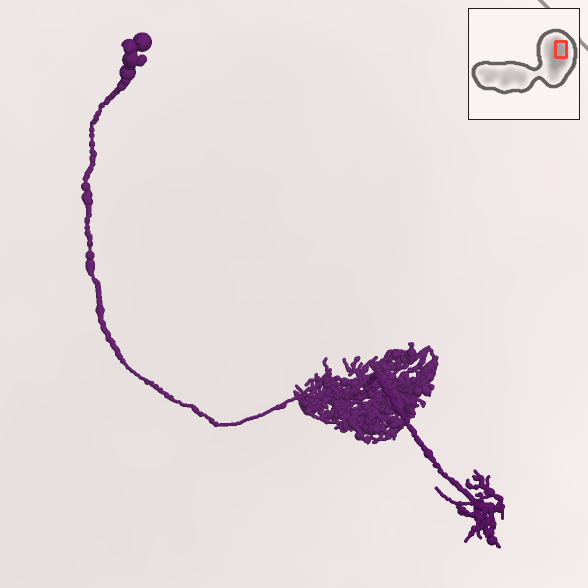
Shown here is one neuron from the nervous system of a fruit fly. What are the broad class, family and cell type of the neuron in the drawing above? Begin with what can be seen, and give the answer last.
The cell body is at the upper left of the picture. Dozens of branch ends can be seen. Its broad class is central-brain intrinsic neuron. The name of its family is class CX. It is of cell type EL.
